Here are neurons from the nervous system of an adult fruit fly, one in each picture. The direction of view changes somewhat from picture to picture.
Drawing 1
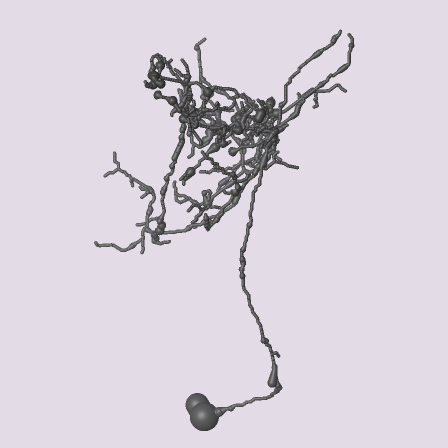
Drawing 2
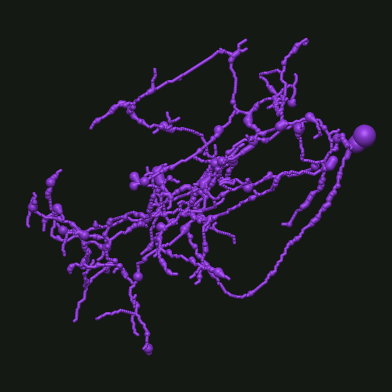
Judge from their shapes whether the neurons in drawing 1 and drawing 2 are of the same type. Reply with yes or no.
no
